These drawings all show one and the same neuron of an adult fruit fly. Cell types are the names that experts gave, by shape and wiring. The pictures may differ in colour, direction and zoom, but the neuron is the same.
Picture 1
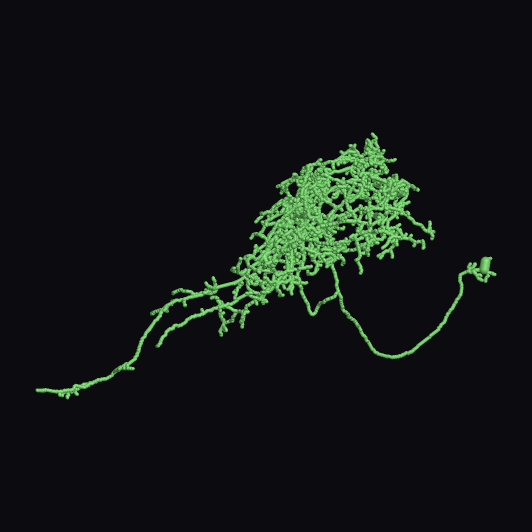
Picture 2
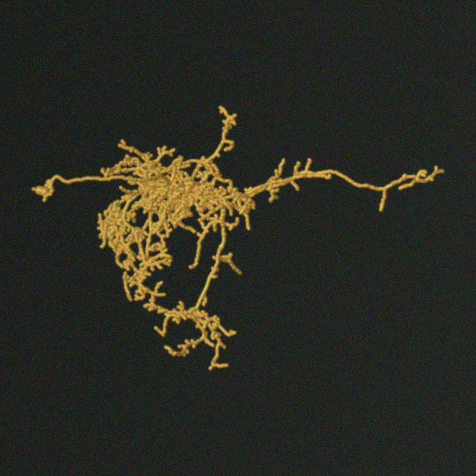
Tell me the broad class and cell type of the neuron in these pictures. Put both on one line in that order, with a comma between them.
central-brain intrinsic neuron, PS058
